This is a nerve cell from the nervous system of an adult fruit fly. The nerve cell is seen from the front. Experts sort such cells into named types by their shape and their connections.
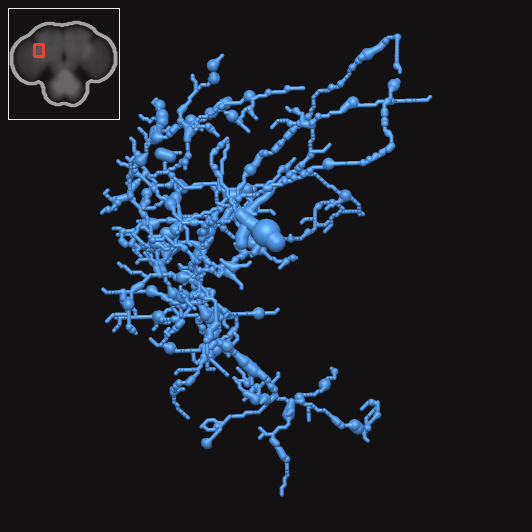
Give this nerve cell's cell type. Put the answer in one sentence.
The cell type is AVLP311_b1.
